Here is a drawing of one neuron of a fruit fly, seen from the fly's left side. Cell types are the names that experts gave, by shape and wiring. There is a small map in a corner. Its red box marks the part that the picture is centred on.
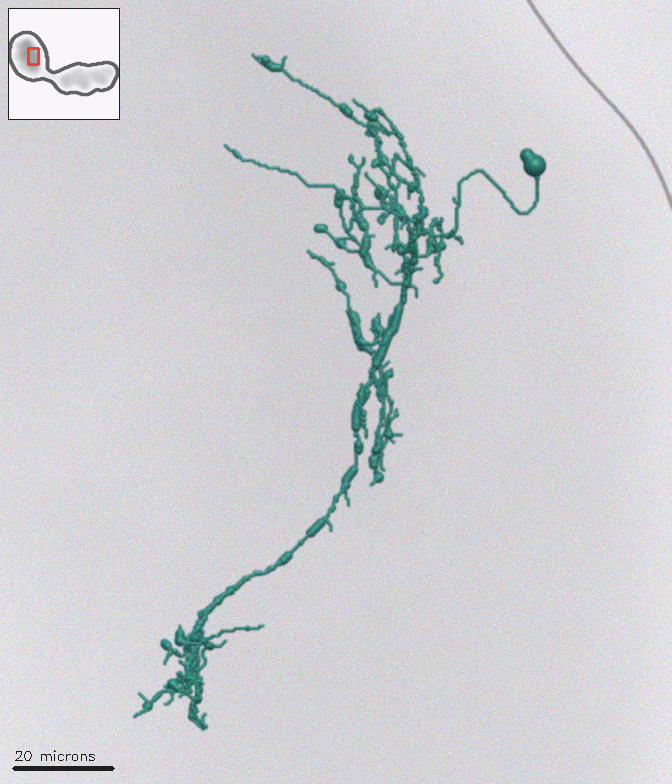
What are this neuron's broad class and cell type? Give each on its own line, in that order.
central-brain intrinsic neuron
IB096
